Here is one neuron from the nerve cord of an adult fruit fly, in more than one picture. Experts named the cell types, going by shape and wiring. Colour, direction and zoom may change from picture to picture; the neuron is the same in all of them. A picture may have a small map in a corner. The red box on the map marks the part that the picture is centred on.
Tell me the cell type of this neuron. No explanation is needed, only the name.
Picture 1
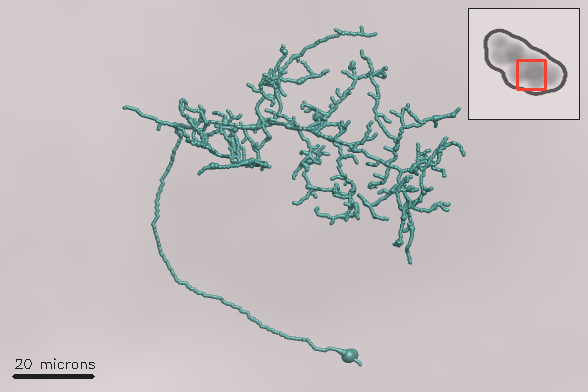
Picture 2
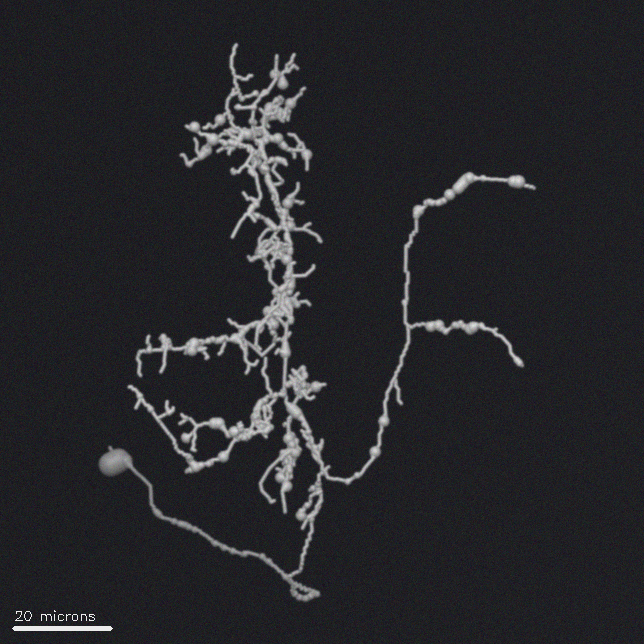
IN05B088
